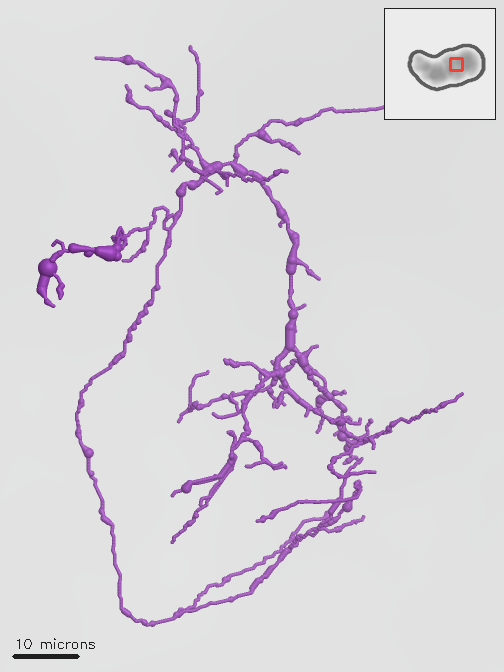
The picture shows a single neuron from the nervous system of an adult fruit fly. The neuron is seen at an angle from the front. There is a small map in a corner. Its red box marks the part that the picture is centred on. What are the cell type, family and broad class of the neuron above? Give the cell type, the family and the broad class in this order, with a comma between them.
CRE016, hemilineage CREa2_ventral, central-brain intrinsic neuron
